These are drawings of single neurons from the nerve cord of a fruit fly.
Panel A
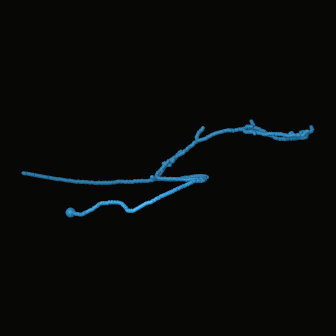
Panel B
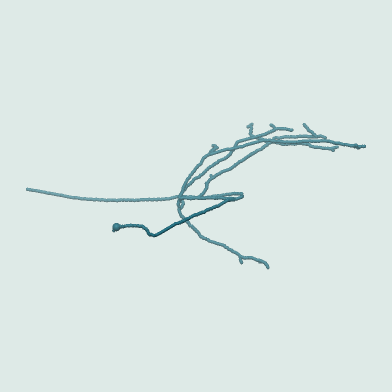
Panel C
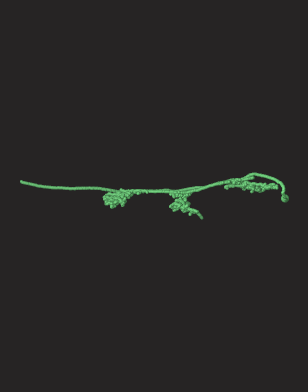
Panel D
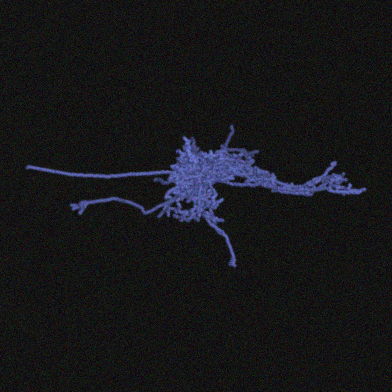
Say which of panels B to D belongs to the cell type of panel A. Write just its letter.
B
